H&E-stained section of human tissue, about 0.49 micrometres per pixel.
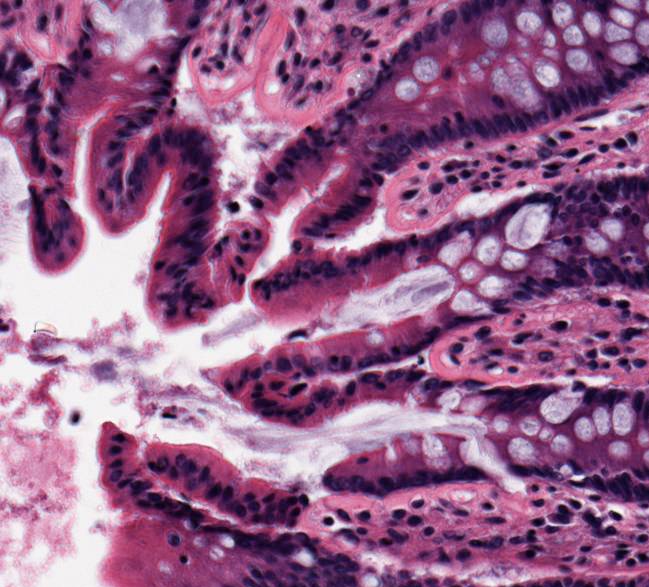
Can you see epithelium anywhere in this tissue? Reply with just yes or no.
Yes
